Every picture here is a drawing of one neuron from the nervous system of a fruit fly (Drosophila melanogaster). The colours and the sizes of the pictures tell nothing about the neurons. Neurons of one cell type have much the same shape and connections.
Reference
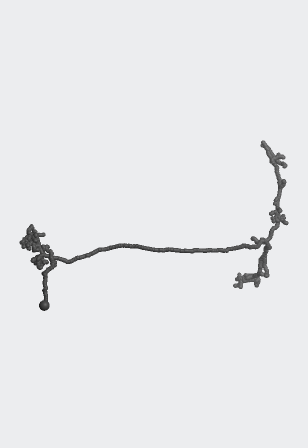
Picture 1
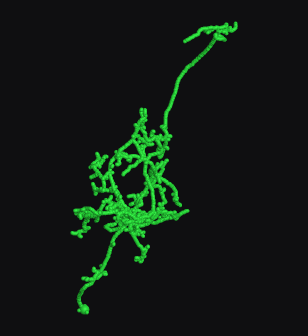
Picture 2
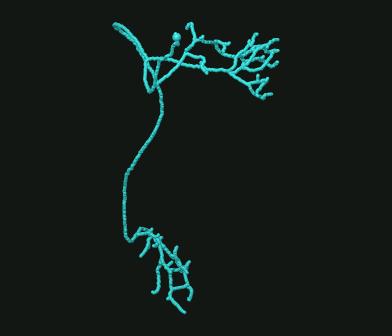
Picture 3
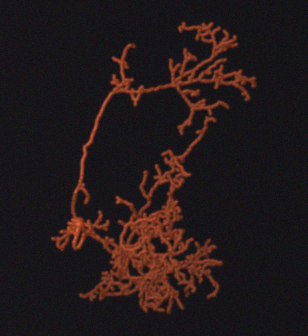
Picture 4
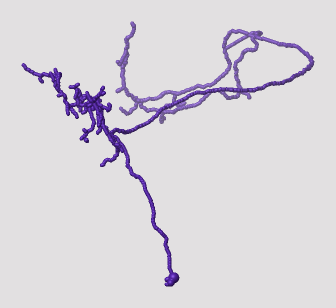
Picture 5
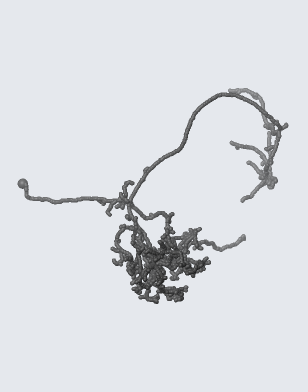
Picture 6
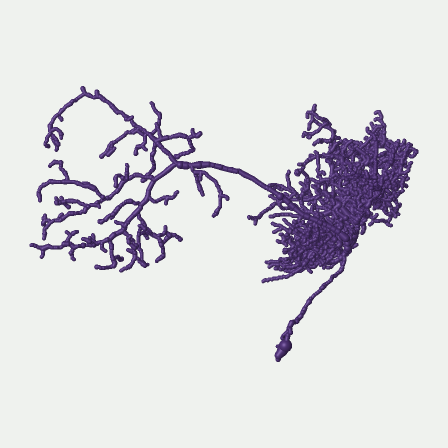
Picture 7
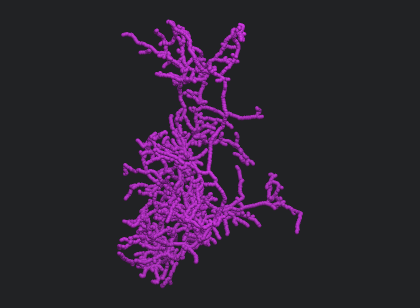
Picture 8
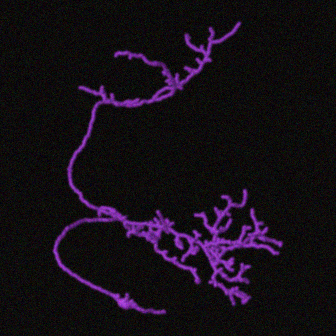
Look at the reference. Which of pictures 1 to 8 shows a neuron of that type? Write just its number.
4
